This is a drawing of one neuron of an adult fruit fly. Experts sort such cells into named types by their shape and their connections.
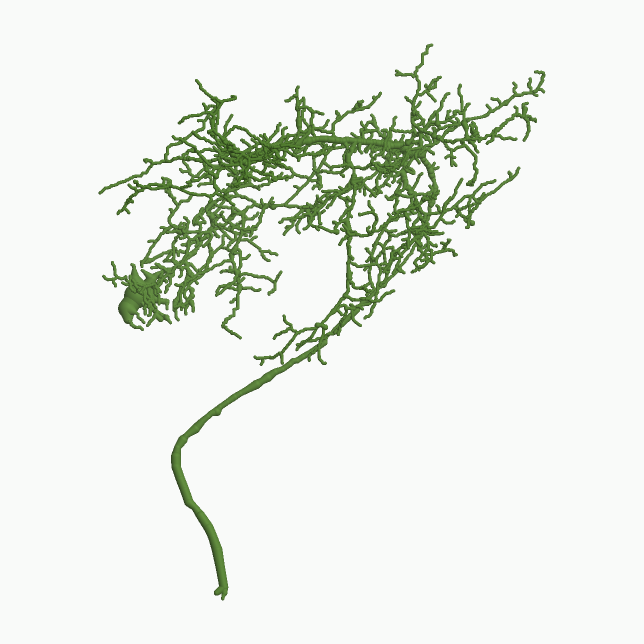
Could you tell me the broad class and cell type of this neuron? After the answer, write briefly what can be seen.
This is a motor neuron of the nerve cord. The cell type is STTMm. More than a hundred branch ends can be seen. As drawn here it is about as wide as it is tall.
